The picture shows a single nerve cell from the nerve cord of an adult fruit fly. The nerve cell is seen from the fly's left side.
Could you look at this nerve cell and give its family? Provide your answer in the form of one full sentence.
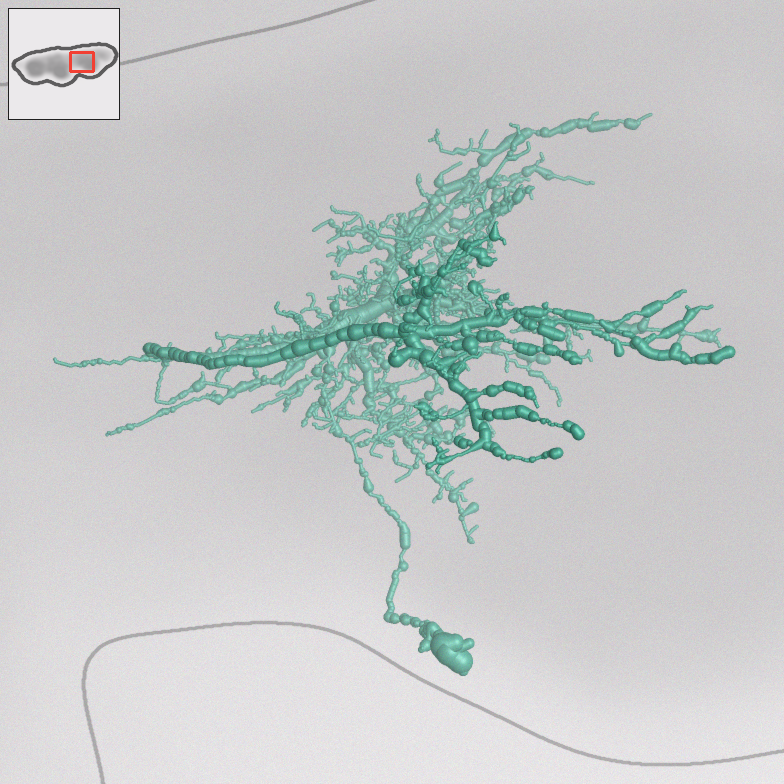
Under family hemilineage 07B sits this nerve cell.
